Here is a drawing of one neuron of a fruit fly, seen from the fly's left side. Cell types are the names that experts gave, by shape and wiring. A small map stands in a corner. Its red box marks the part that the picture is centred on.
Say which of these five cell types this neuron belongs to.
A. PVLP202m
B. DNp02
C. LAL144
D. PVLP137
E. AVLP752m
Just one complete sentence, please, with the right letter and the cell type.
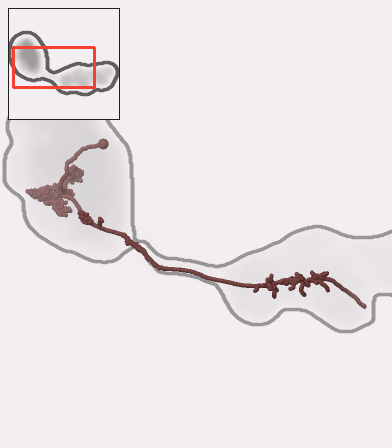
It is as DNp02, option B, that the neuron is typed.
